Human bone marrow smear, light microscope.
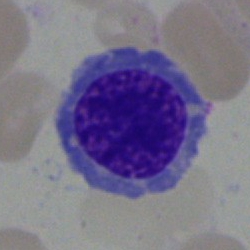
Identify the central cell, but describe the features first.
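Most of this cell is nucleus, with the cytoplasm making a rim all the way round it. The outline is roughly round, the edge slightly irregular and wavy. No granules in that cytoplasm. It's an erythroblast.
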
